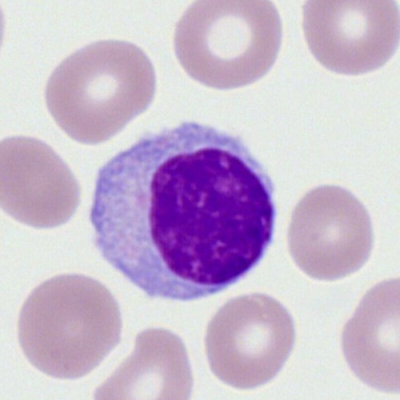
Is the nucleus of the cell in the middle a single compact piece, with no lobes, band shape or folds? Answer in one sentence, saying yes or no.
Yes, the nucleus of the cell is compact, undivided and round, oval or kidney-shaped.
